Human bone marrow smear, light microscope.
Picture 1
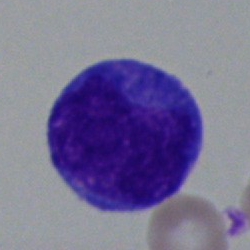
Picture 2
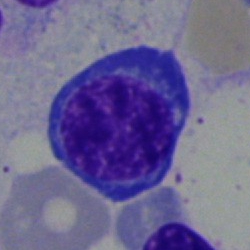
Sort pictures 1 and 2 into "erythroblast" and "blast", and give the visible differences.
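Picture 1 shows a blast; picture 2 shows an erythroblast. In the blast the chromatin is fine and evenly spread, without large dark clumps, whereas in the erythroblast it is coarse and clumped, dark purple with paler gaps between the clumps. Both cells have deep blue cytoplasm. In the erythroblast this cytoplasm forms a rim widest above the nucleus, with a paler zone lying along the nucleus's upper side. The blast has a round, smooth outline and no distinct granules in its cytoplasm.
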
